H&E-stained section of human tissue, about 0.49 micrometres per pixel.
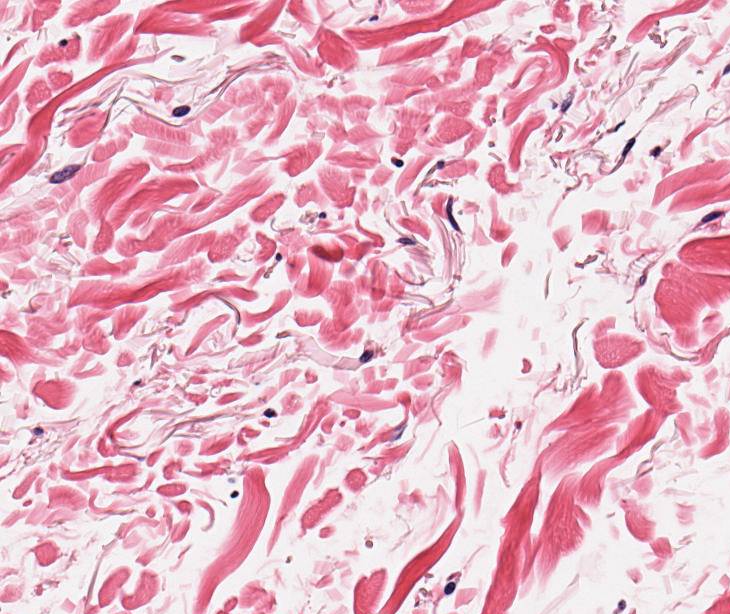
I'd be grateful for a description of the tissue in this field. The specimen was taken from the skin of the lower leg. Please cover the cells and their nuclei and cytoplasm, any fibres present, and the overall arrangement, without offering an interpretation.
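First, the field is made of bright pink fibre bundles cut at many angles: some lengthwise, some obliquely and some across. Next, nuclei are sparse, lying singly between the bundles. They are small and stain dark blue-purple. Last, no epithelium or glands appear anywhere in the field.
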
